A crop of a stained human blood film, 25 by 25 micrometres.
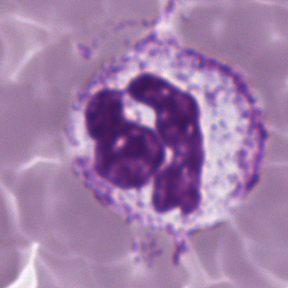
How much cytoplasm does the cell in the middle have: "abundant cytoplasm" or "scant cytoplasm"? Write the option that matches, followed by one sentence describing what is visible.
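Abundant cytoplasm. The cytoplasm is plentiful and very pale, nearly colourless.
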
